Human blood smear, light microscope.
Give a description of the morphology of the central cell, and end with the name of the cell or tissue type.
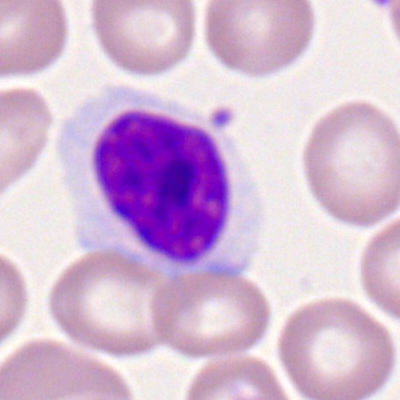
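An irregular outline with uneven, slightly angular edges bounds the cell. The chromatin is dark purple and coarsely clumped, with paler patches between the clumps. A moderate rim of pale grey-blue cytoplasm, without visible granules, surrounds the nucleus. This is a lymphocyte.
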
